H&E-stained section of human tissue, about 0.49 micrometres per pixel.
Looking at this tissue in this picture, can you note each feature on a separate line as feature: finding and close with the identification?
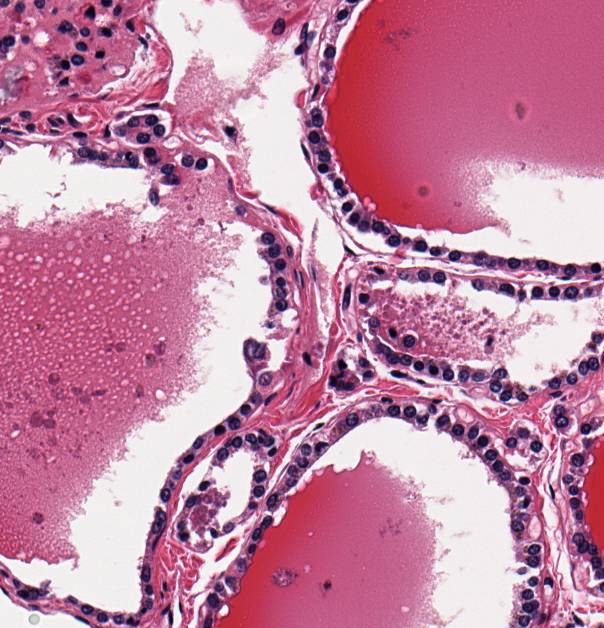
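Arrangement: large rounded follicles separated by narrow connective tissue septa
Lining: single layer of cuboidal epithelial cells
Nuclei: round, dark-staining, set in an even row
Colloid: smooth, deeply red, filling the follicles at upper right and lower centre
Tissue: thyroid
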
